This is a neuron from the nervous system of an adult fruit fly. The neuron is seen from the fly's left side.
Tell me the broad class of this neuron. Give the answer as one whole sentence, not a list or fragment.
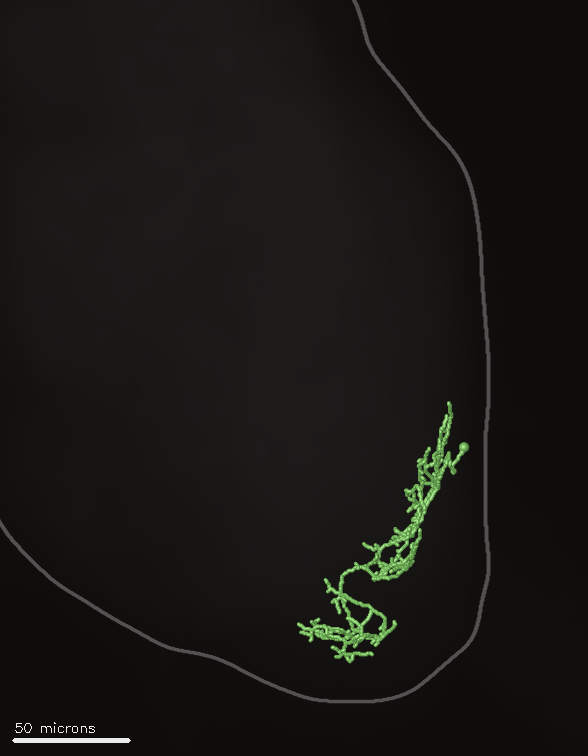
The broad class optic-lobe intrinsic neuron includes the neuron.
